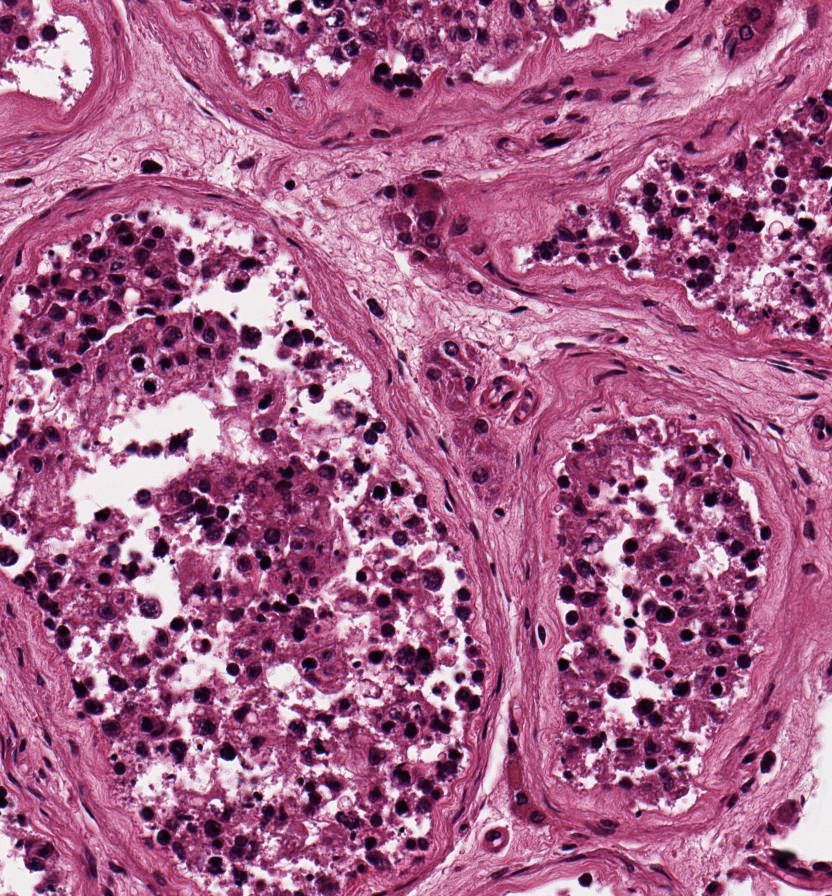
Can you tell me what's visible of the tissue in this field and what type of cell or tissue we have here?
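Hmm, rounded tubular cross-sections sit in stroma, the largest filling the left and lower half. Each has a thick, layered, pink fibrous wall with flattened spindle-shaped nuclei. Many cells inside have small, very dark, dense nuclei. Between tubules, at upper centre and centre, lie clusters of polygonal cells with pink cytoplasm and round nuclei. This is testis.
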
